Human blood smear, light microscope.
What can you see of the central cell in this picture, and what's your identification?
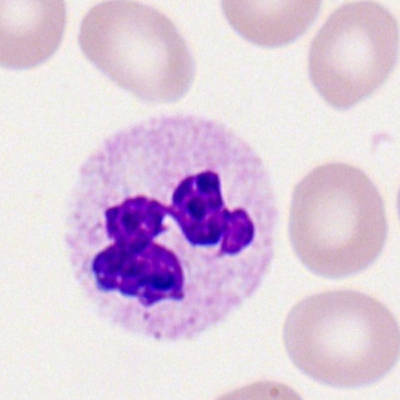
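Outline: round and smooth. Nucleus: divided into several separate lobes, with no nucleoli visible. Cytoplasm: fine lilac granules scattered throughout. This central cell is a segmented neutrophil.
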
